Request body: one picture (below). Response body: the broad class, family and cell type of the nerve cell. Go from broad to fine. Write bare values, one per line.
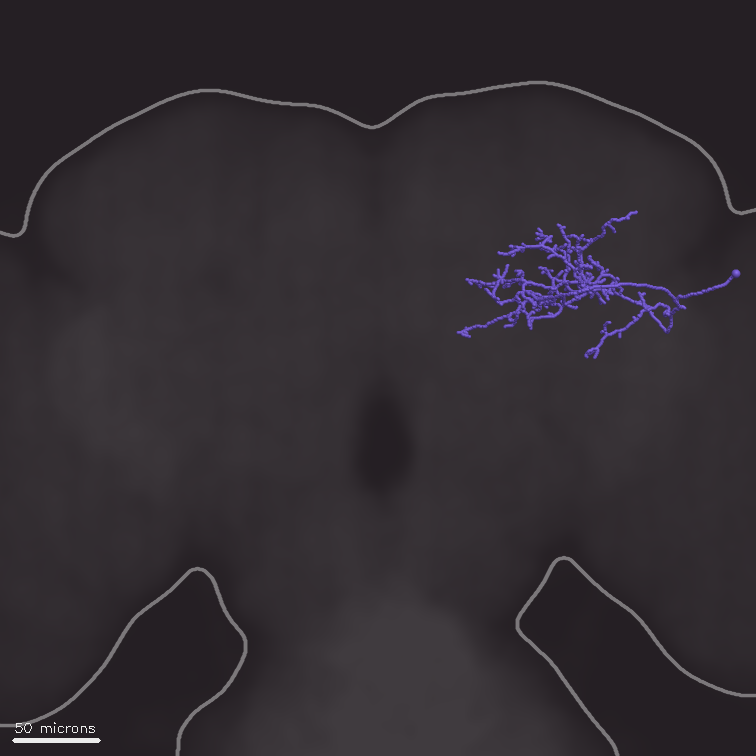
central-brain intrinsic neuron
hemilineage SLPav1_medial
CL104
